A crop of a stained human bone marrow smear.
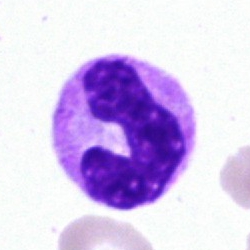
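Band neutrophil in the middle of this marrow smear. Its outline is round and smooth, and you'll notice the hollow of the curved nucleus opens toward the left side of the cell. The chromatin is dark purple and coarsely clumped, and there are no nucleoli visible.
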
